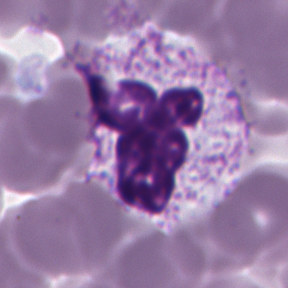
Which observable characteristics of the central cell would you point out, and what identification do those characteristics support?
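Dense chromatin stains the nucleus dark purple, and no nucleoli are visible in it. The granules are spaced apart, so pale cytoplasm shows between them. The cell edge is ragged rather than smooth. This is a segmented neutrophil.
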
